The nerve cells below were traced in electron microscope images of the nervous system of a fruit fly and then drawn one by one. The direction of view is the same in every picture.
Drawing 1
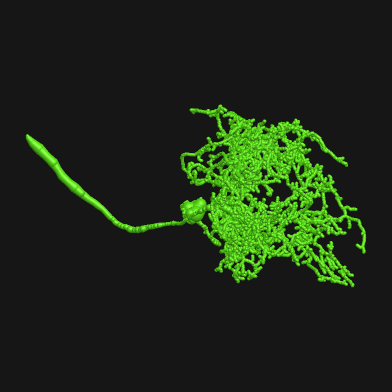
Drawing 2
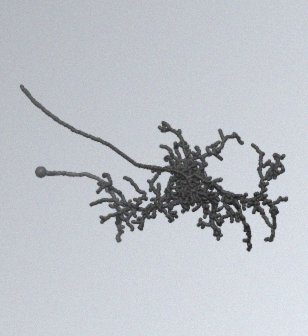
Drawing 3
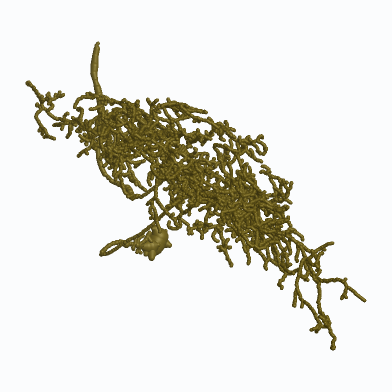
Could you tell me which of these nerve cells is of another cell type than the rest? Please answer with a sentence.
The nerve cell in drawing 2 is of another cell type than the rest.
